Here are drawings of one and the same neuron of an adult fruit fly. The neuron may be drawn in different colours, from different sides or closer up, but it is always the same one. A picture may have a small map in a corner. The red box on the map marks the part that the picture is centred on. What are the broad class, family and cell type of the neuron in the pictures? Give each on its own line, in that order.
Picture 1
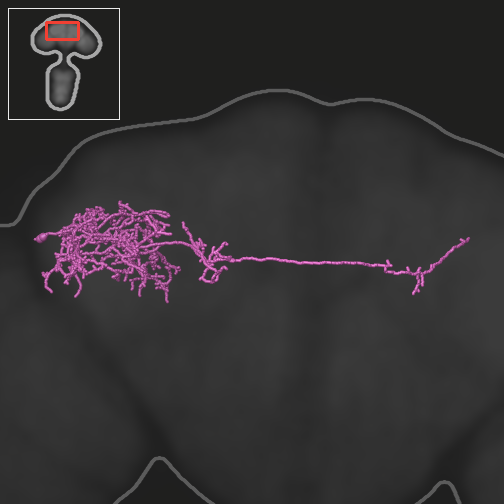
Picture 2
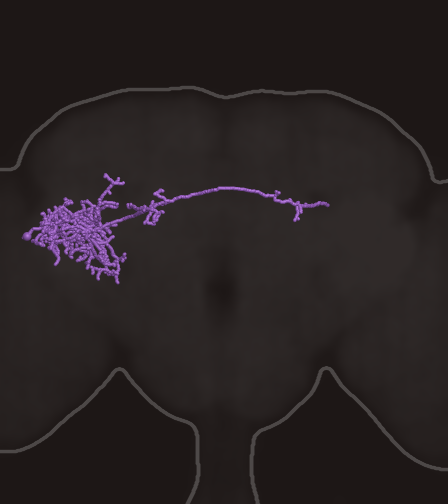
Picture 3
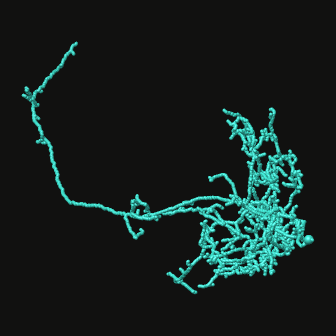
central-brain intrinsic neuron
hemilineage VLPl2_medial
AVLP178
